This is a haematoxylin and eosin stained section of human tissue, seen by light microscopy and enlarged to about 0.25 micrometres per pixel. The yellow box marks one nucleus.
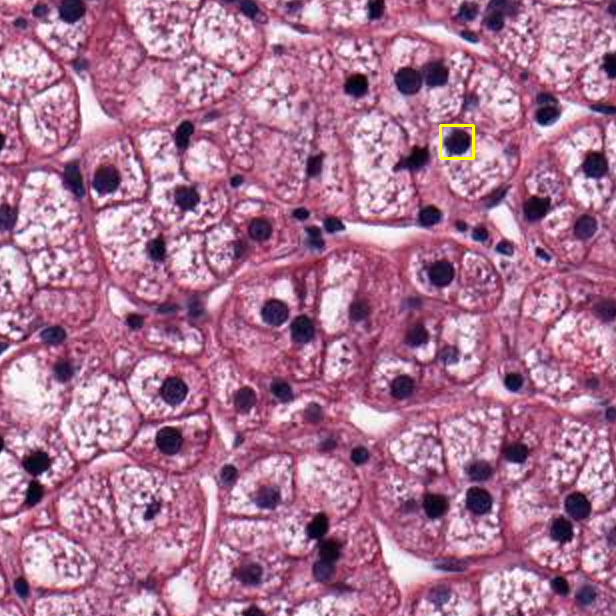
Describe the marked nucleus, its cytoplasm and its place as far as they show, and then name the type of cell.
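The nucleus is round, dark and evenly stained, with a smooth, sharp edge. The nucleus sits toward the upper edge of the cell rather than in its centre. The cytoplasm is plentiful and pale, filled with many small clear vacuoles separated by fine pink strands, giving a foamy look. The cell lies packed within a rounded cluster of similar pale, foamy cells bounded by thin pink septa. This is an adrenal cortical cell.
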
